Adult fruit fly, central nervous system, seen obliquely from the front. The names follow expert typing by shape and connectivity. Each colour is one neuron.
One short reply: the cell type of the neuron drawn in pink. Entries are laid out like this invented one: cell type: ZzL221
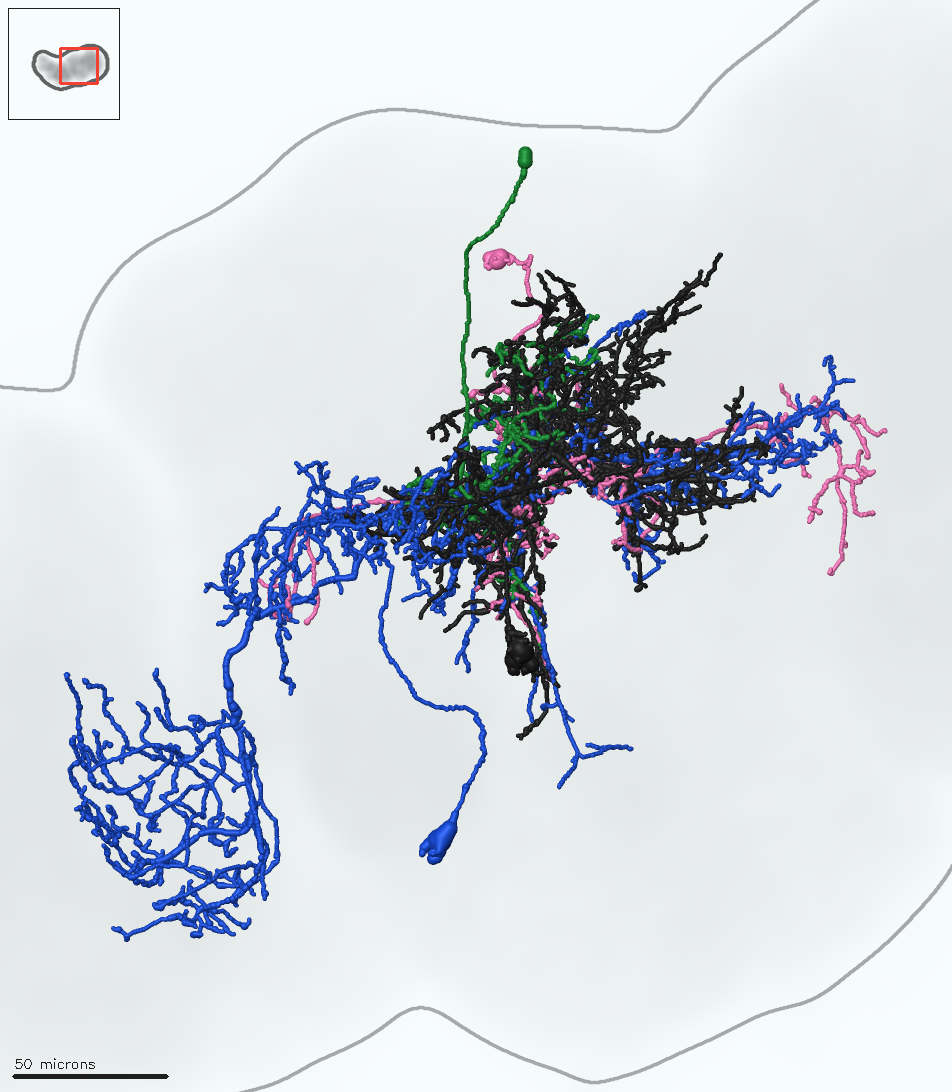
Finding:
cell type: IB044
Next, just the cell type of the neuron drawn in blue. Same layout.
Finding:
cell type: LoVC6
